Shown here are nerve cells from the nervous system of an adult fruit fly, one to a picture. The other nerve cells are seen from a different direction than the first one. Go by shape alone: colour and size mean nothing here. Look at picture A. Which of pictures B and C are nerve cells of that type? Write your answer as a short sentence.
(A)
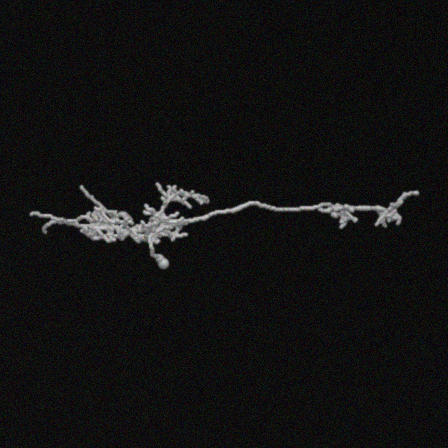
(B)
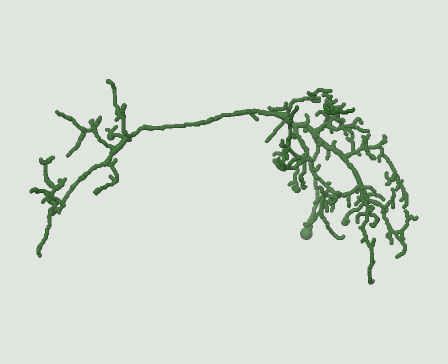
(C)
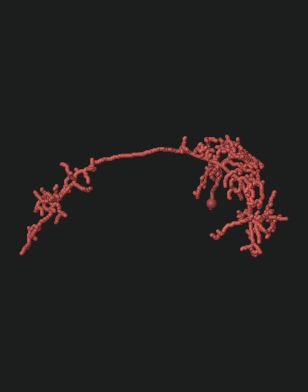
Picture B and picture C are of the same cell type.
